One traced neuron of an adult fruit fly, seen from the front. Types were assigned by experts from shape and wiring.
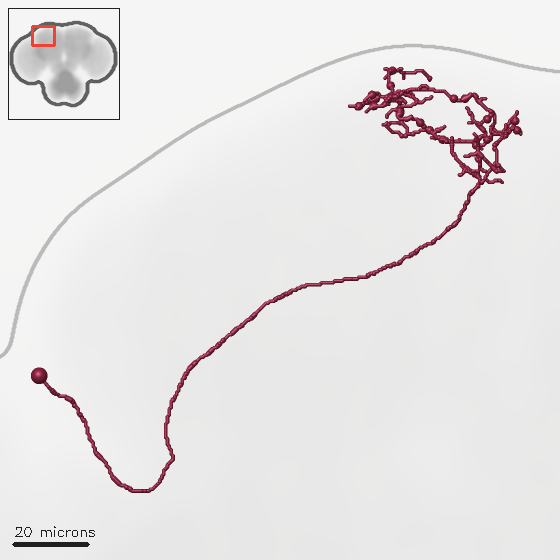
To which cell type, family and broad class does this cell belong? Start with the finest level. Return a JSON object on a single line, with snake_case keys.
{"cell_type": "SLP106", "family": "hemilineage SIPa1_ventral", "broad_class": "central-brain intrinsic neuron"}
